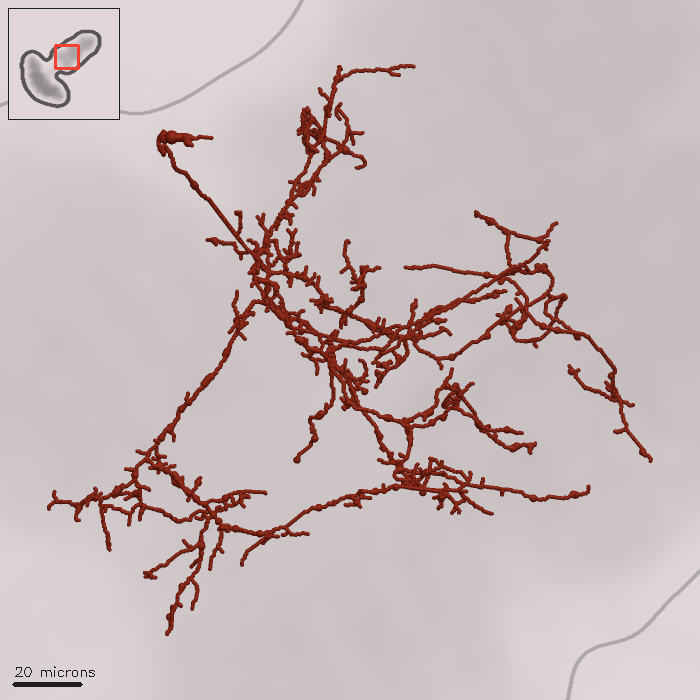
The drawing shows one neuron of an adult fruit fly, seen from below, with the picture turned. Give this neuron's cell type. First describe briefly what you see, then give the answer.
It lies in the nerve cord. The cell body is at the upper left of the picture. The picture shows more than a hundred branch ends. Its broad class is nerve-cord intrinsic neuron. Its cell type is TN1a_b.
